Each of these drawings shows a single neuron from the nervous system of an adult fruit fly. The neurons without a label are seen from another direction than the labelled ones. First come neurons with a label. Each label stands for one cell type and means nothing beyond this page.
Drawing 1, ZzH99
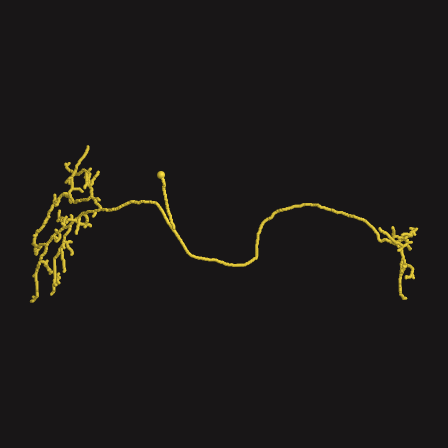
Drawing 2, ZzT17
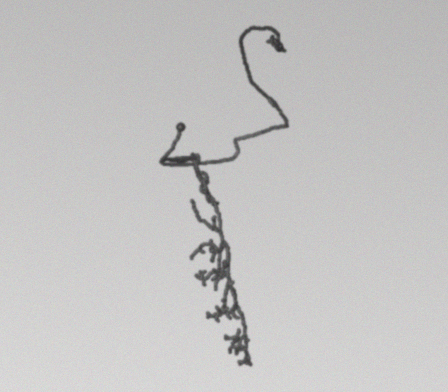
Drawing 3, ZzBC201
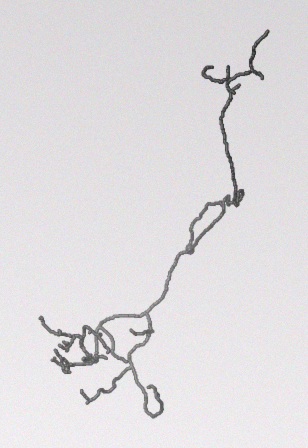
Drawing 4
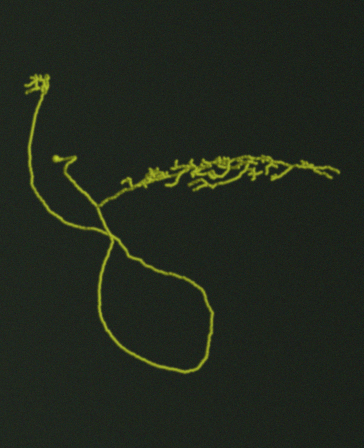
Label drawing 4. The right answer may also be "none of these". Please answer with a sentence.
It belongs to ZzT17.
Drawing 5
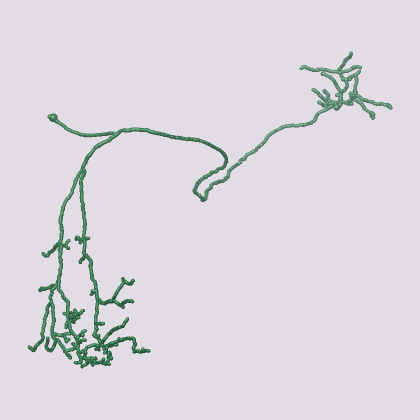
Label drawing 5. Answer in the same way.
It belongs to ZzH99.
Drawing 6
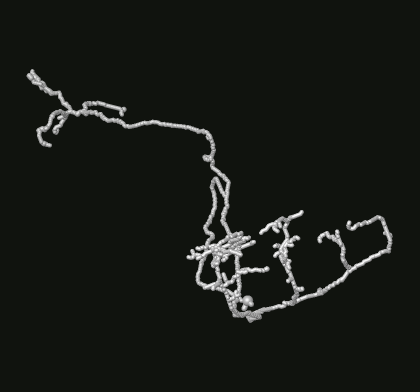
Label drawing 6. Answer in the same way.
It belongs to ZzBC201.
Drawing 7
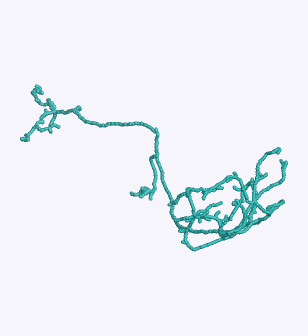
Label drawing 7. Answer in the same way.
It belongs to ZzBC201.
